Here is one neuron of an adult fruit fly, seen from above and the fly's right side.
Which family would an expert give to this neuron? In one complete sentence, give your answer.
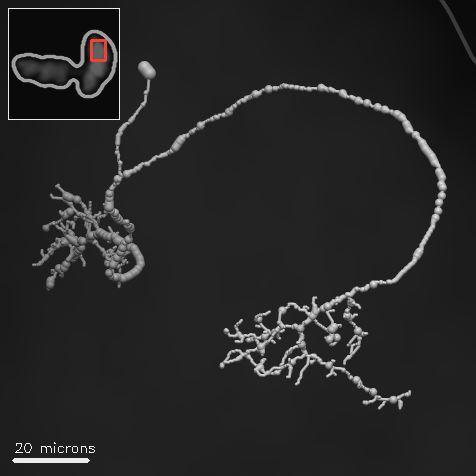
Family hemilineage VPNd3 includes the neuron shown here.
